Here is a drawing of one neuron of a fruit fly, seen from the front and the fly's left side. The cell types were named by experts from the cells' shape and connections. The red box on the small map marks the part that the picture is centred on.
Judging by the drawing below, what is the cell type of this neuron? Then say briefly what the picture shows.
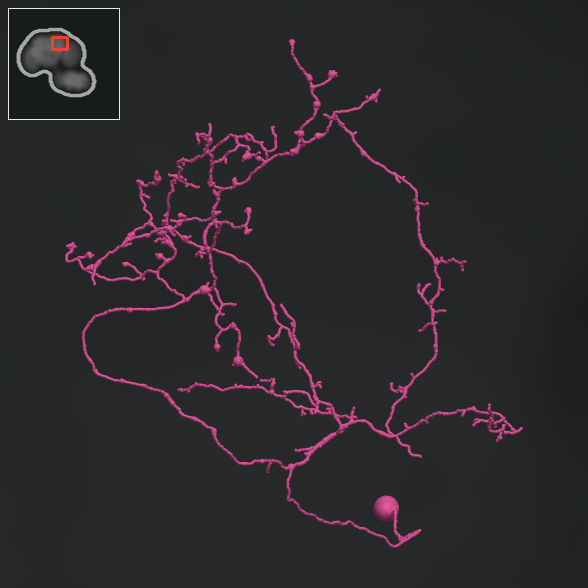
It is of cell type CB3900. Its broad class is central-brain intrinsic neuron. Dozens of branch ends can be seen. As drawn here it is about as wide as it is tall.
